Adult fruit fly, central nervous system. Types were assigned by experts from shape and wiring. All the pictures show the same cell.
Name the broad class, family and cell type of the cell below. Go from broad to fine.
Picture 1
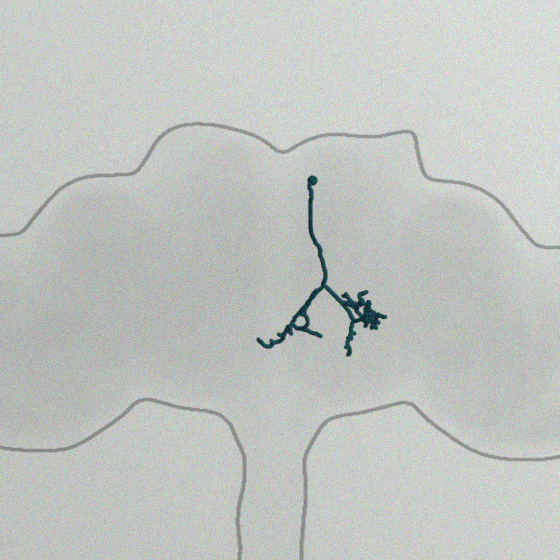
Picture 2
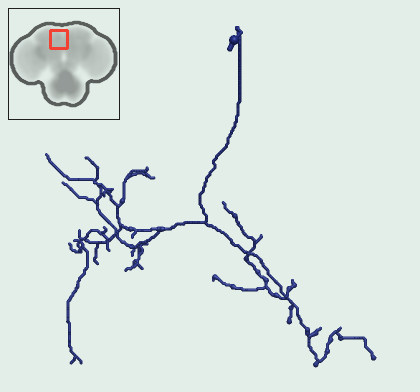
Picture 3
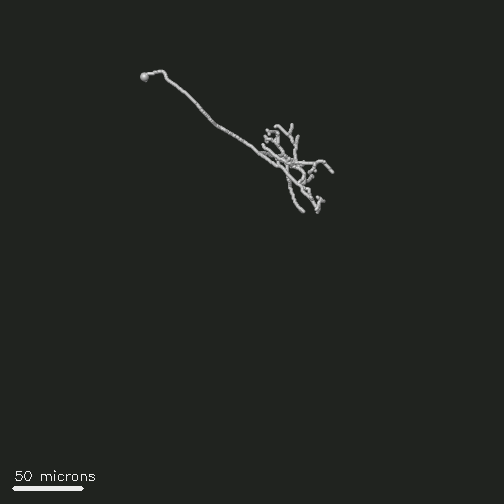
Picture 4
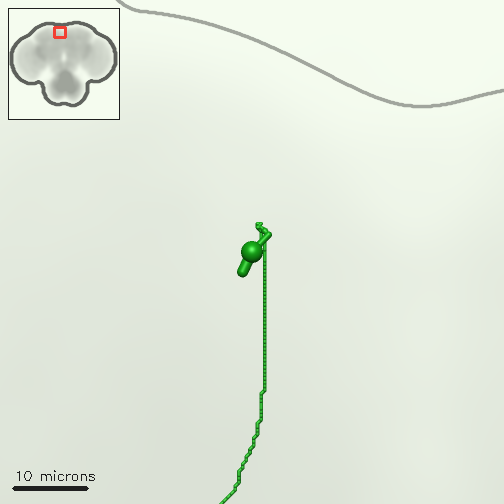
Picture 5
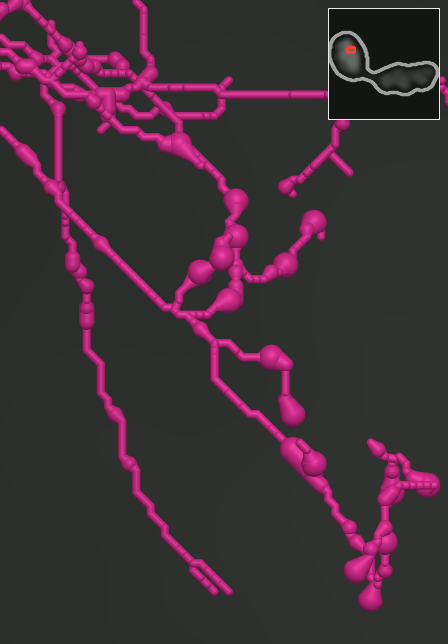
central-brain intrinsic neuron; hemilineage SMPad2; IB004_a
